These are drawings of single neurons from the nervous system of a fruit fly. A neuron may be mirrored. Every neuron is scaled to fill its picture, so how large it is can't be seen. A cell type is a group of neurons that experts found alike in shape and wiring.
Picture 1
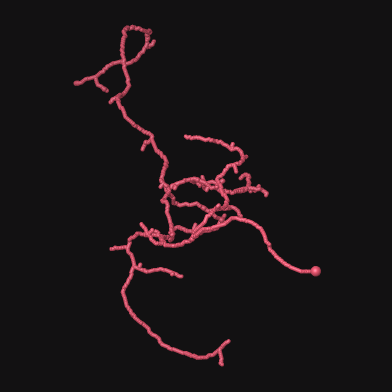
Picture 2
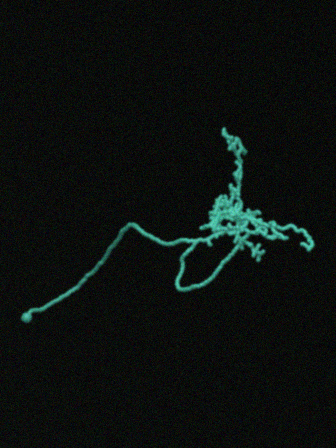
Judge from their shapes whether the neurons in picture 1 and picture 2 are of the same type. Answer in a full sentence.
They are of different cell types.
